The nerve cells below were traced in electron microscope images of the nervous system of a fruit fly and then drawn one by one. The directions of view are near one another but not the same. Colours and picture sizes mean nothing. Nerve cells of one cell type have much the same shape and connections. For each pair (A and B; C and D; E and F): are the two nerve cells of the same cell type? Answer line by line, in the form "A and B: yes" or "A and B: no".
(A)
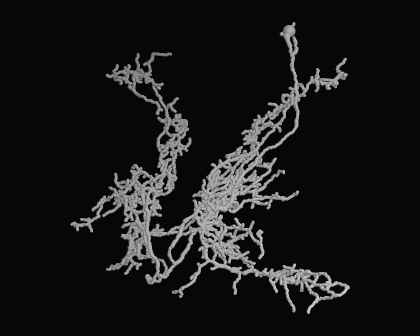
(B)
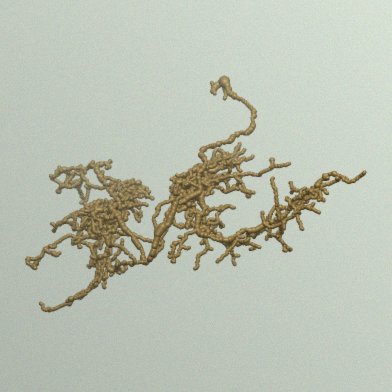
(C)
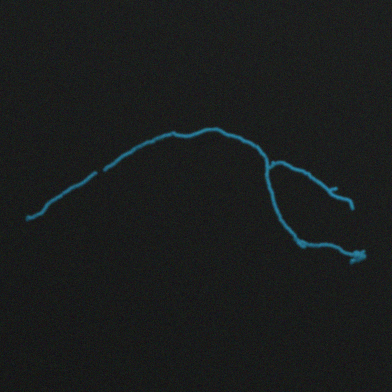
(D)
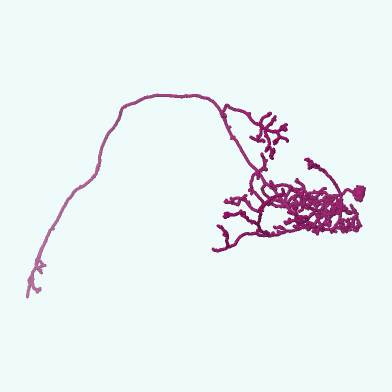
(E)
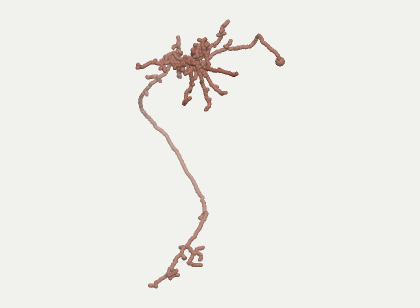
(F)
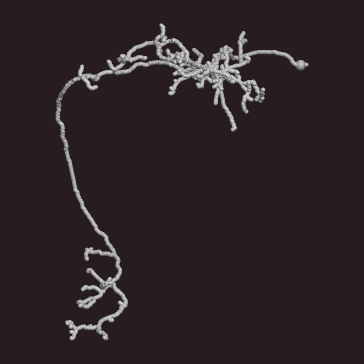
A and B: yes
C and D: yes
E and F: yes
